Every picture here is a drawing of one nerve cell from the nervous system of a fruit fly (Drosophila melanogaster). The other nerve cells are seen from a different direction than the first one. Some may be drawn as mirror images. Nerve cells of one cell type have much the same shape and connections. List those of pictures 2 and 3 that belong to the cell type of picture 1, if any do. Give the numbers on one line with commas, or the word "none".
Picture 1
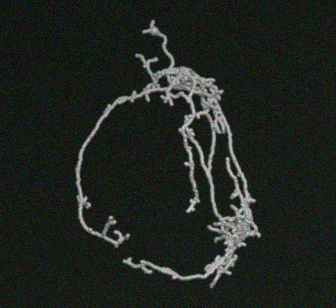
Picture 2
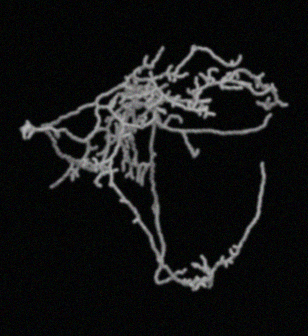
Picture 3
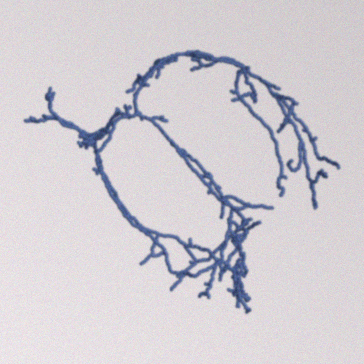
2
